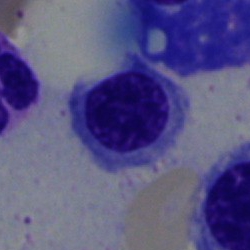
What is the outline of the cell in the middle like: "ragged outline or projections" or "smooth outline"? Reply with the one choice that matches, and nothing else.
Ragged outline or projections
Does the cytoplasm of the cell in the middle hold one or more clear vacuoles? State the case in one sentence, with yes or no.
No, vacuoles are absent from the cytoplasm of the cell.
